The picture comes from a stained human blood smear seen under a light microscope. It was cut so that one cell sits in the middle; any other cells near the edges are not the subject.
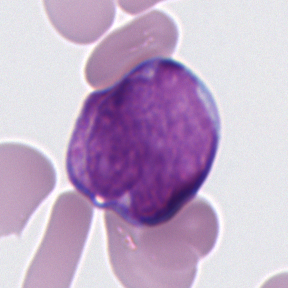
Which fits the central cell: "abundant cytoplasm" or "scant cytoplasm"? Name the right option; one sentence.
Its nucleus occupies most of the cell.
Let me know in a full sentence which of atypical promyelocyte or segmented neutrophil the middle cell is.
The middle position in this crop is taken by an atypical promyelocyte.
